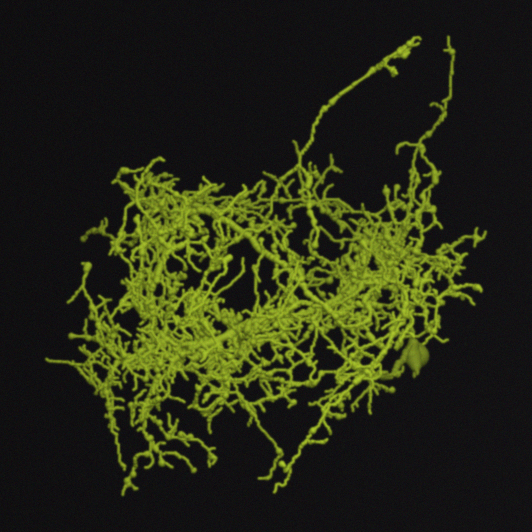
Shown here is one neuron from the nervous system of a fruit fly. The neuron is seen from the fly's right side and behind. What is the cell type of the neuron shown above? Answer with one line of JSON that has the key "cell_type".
{"cell_type": "PLP019"}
